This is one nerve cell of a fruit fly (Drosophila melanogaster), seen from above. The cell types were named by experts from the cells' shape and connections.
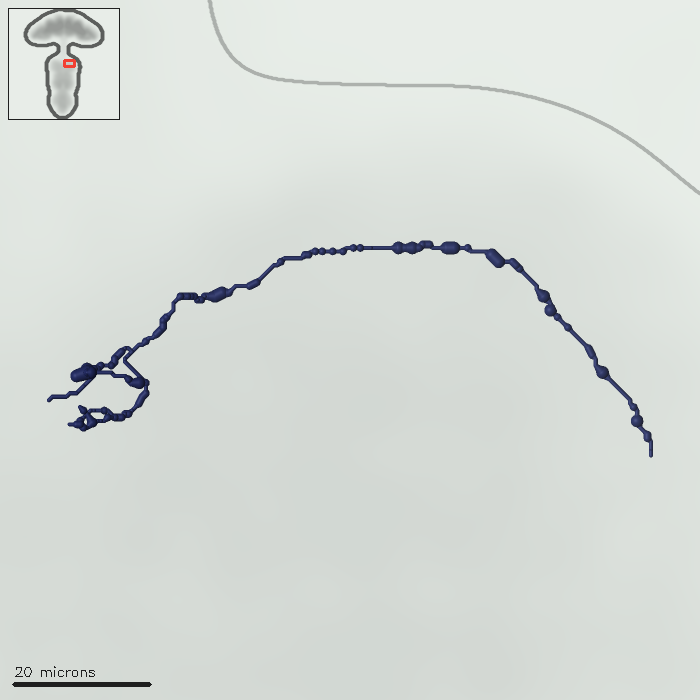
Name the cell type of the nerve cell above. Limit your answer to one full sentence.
Included in the cell type SNta42 is this nerve cell.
